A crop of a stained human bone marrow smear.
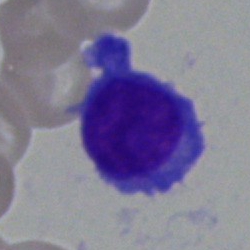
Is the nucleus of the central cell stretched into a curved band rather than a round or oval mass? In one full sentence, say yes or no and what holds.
No, the shape of the nucleus is one compact round or oval mass.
